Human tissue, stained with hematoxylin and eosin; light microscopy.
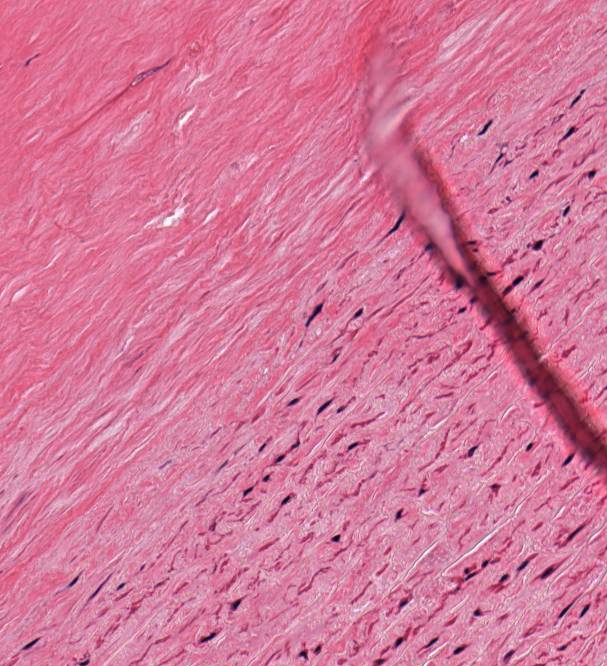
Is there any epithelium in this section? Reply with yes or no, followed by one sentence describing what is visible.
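No. The whole field is dense fibrous connective tissue with no epithelium anywhere.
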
